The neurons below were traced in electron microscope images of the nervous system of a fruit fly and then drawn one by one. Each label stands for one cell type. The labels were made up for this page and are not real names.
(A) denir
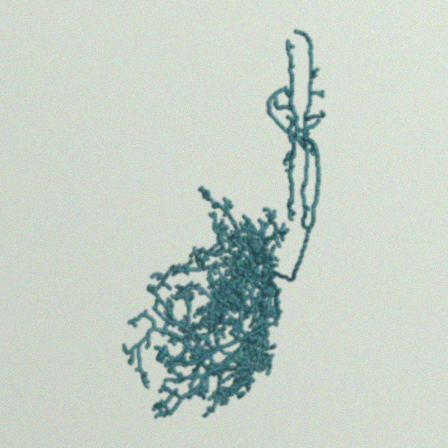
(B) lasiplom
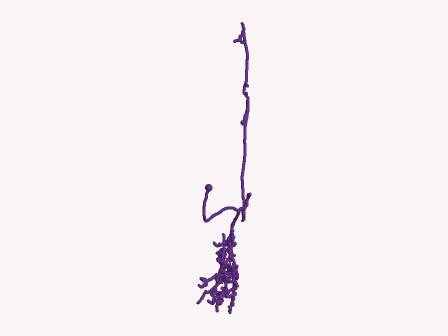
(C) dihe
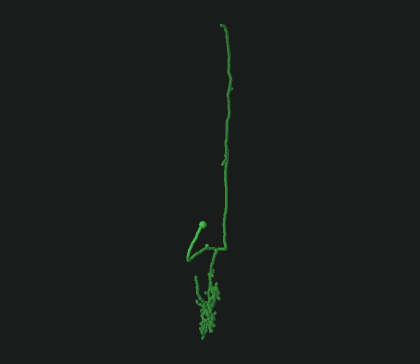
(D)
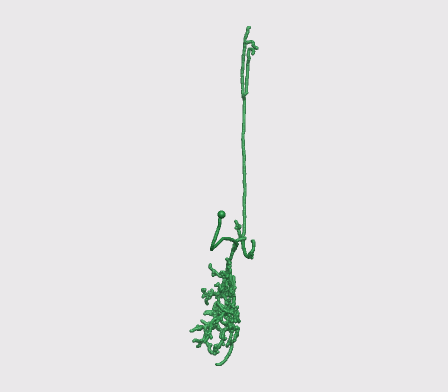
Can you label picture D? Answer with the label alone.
lasiplom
